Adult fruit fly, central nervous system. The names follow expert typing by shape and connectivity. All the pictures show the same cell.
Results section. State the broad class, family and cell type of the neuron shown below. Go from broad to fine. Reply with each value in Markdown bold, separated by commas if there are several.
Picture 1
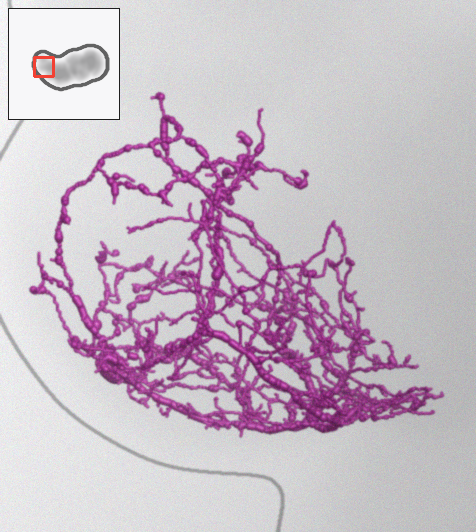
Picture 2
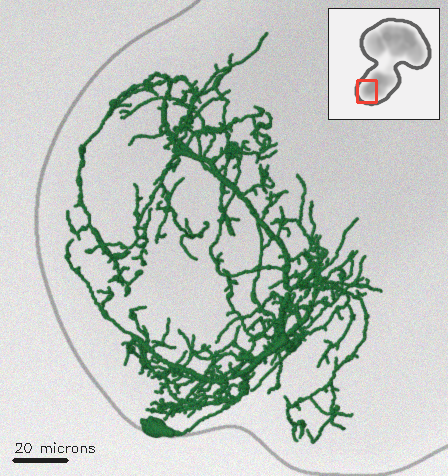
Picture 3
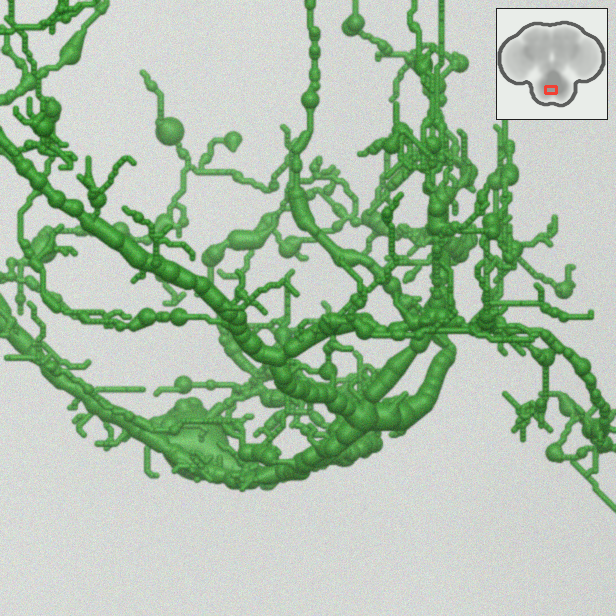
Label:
**nerve-cord intrinsic neuron**, **hemilineage 04B**, **IN04B005**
